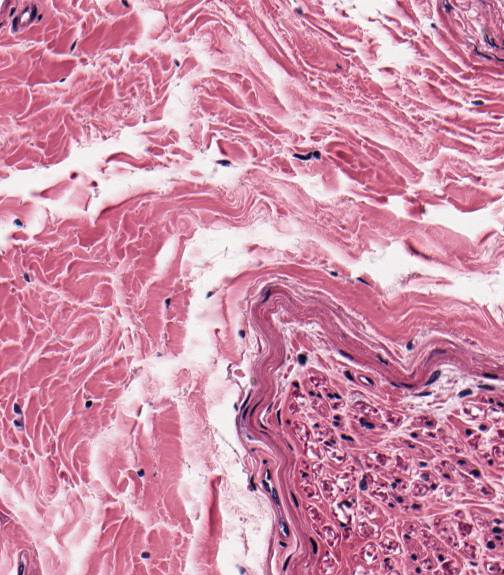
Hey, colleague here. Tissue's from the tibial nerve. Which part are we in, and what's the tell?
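Most of the field is epineurium: thick, deeply pink, wavy bundles running several ways, with sparse, small, dark, elongated nuclei.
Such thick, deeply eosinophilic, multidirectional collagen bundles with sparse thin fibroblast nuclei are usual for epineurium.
At lower right, a compartment is edged by a thin band of wavy, layered fibres parallel to its edge, with flattened, dark, elongated nuclei along it.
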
